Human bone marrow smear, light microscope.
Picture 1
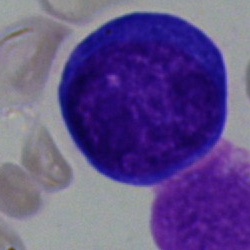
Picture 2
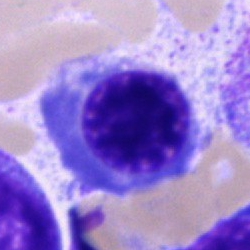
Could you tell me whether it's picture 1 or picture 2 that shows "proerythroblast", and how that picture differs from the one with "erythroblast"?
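The first picture shows a proerythroblast, and the second shows an erythroblast. Start with the chromatin: in the proerythroblast it is fine-grained rather than gathered into coarse dark blocks, whereas in the erythroblast it is dark purple and densely stained. Now look at the cytoplasm. The proerythroblast has only a thin, deep blue rim of it around the nucleus, while the erythroblast's cytoplasm is blue and widest on the left side of the nucleus.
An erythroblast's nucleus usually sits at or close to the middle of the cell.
In this erythroblast, though, the nucleus sits off-centre, towards the upper right. The proerythroblast, for its part, has a round, smooth outline.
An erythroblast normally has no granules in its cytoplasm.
Neither cell shows granules in its cytoplasm, and the erythroblast shows no vacuoles either.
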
